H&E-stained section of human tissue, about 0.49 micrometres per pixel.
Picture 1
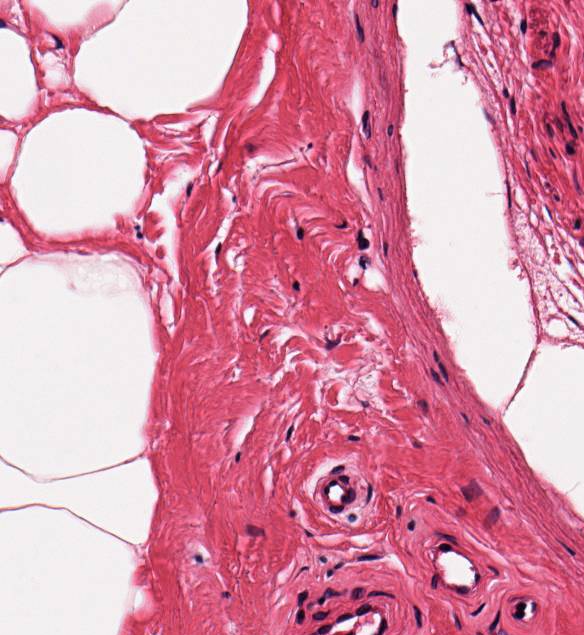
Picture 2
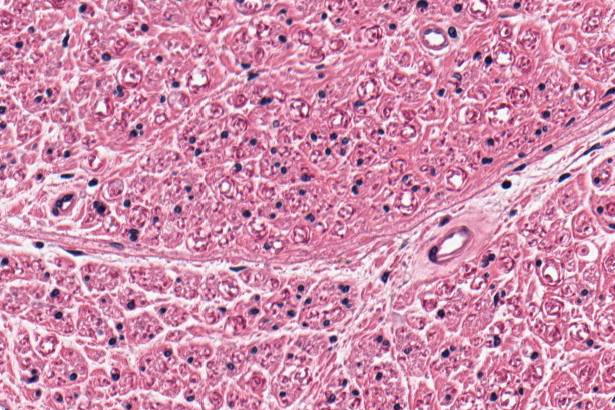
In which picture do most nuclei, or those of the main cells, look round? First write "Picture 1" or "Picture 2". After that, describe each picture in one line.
Picture 2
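What picture 1 shows: Nuclei among the fibres are sparse, dark and mostly elongated.
What picture 2 shows: The nuclei are small, round and dark blue, scattered singly across the field.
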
